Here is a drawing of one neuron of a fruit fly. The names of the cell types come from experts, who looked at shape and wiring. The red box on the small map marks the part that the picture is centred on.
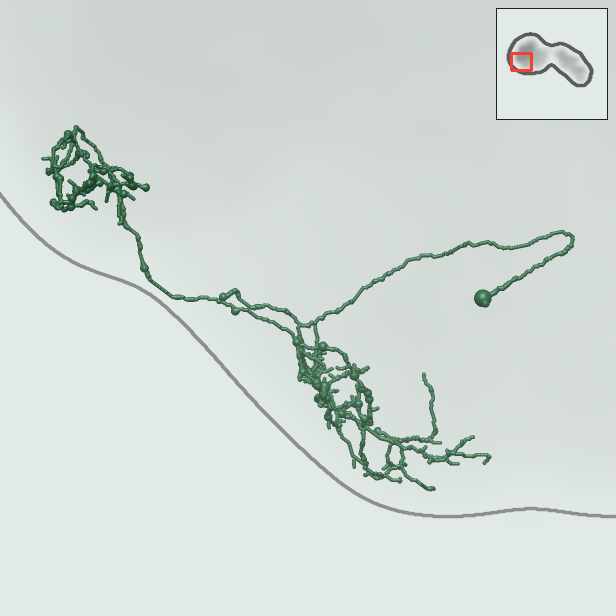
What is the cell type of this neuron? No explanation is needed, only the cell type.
SLP405_a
